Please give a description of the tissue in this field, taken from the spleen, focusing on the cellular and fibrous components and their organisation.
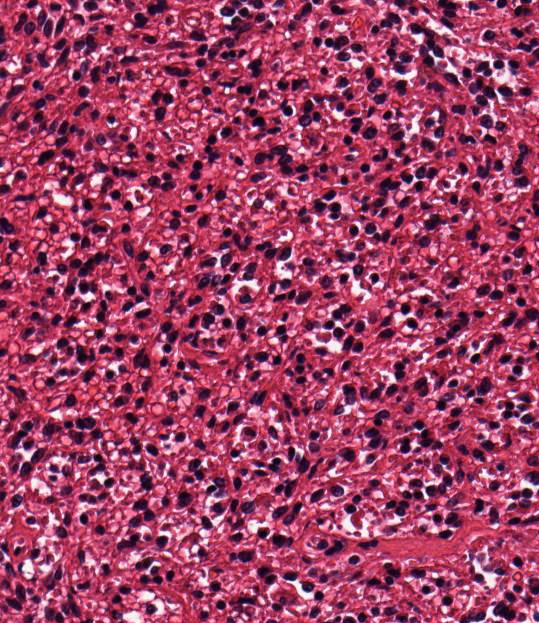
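Arrangement first: cells form a diffuse, densely packed sheet over the whole field, with no glands, follicles or other organized units. Nuclei next: most are small, round to oval and darkly stained. Then the background: a fine pink fibrillary material lies between the cells. Finally, vessels: a small one with a pink wall runs obliquely near the lower right.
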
